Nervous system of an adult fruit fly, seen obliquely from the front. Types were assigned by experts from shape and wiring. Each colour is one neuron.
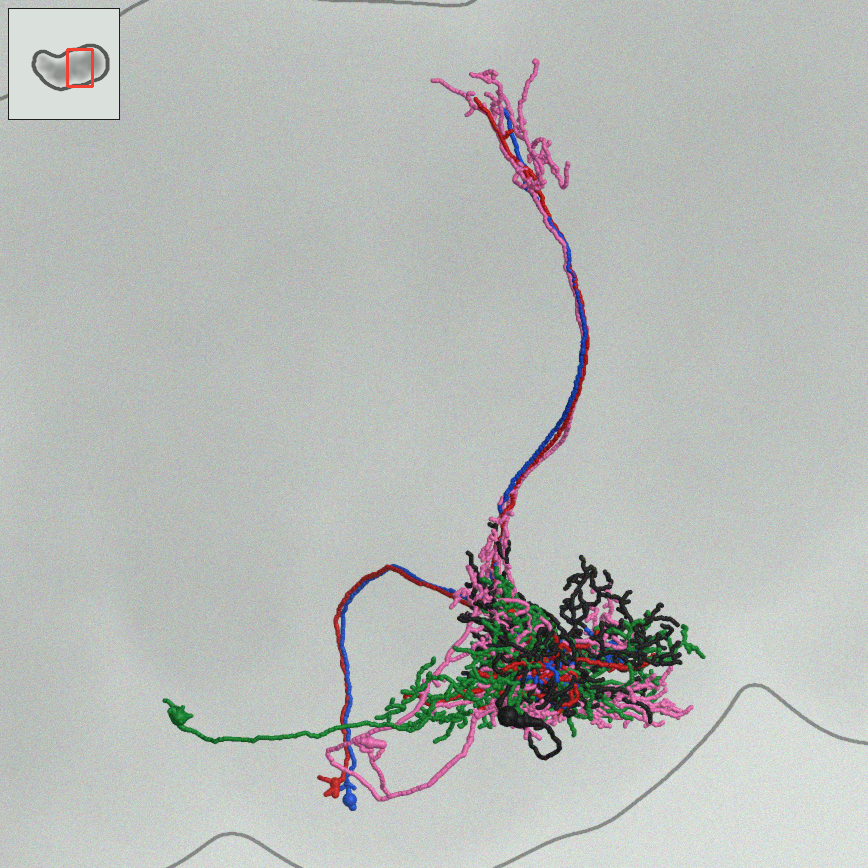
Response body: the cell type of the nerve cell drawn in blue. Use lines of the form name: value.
cell type: PRW005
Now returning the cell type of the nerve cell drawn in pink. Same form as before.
cell type: GNG550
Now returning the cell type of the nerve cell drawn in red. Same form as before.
cell type: PRW031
